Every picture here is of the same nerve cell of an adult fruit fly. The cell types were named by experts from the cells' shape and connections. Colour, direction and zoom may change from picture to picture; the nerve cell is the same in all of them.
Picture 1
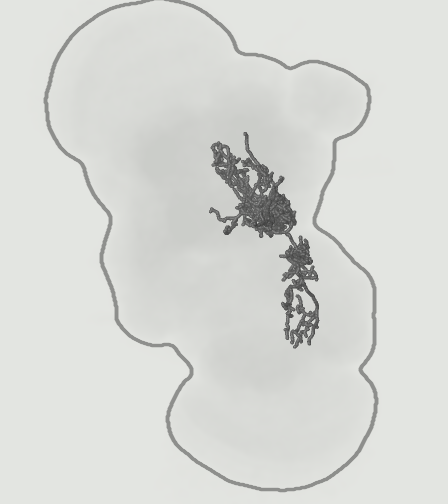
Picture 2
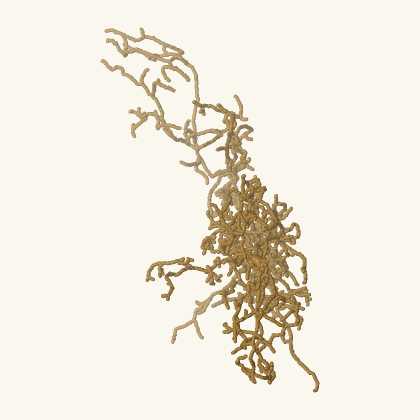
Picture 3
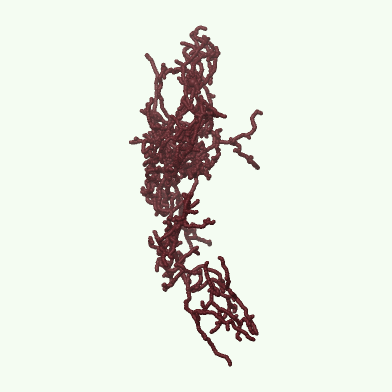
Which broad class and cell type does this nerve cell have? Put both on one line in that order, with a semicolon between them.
central-brain intrinsic neuron; SMP143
